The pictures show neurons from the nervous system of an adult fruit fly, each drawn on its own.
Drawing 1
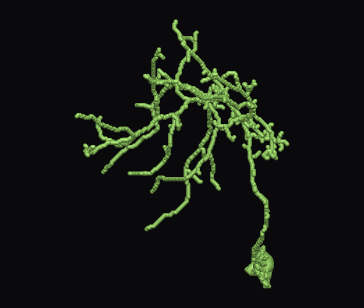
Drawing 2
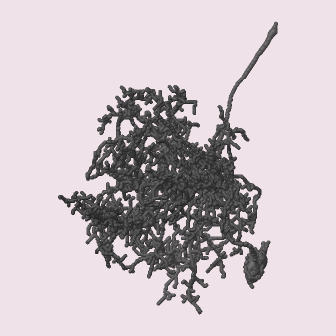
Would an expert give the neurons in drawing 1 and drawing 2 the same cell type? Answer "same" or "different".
same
